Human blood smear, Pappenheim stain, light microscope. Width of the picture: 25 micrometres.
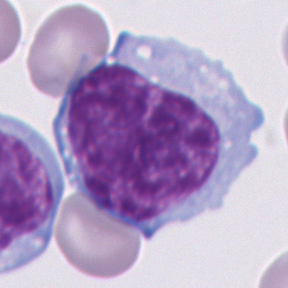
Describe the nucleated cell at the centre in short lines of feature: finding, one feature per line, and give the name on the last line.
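Outline: irregular, scalloped along the right side
Nucleus: one rounded mass, no lobes
Vacuoles: a few, small and clear, in the upper cytoplasm
Cytoplasm: a slightly deeper blue rim at the edge
Name: myeloblast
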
